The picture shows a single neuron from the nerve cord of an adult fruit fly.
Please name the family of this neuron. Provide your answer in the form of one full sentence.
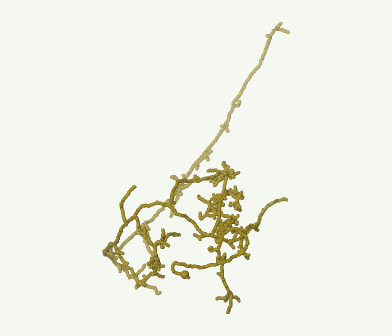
In family hemilineage 19A, this neuron is included.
